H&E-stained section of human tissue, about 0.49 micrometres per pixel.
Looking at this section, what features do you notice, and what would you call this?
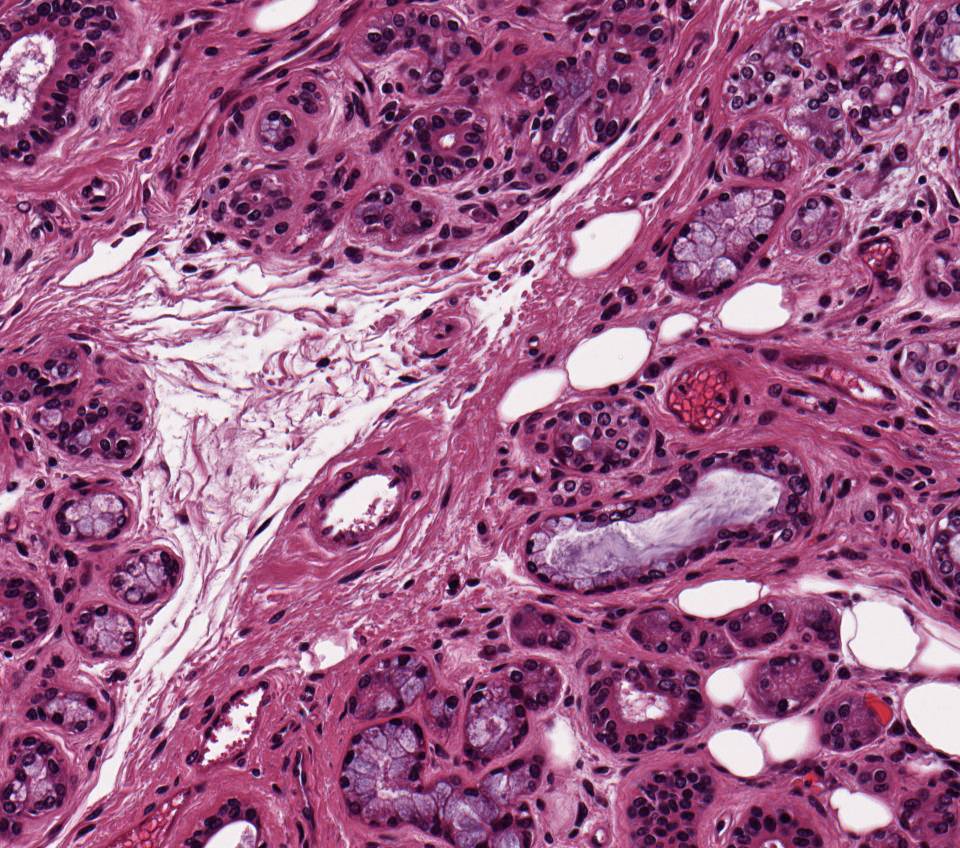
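Just right of centre, an elongated lumen holds pale blue-grey mucoid material. A small vessel packed with red blood cells also lies just right of centre, among the acini. Dense pink stroma with scattered spindle-shaped nuclei wraps the acini. Answer: minor salivary gland.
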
